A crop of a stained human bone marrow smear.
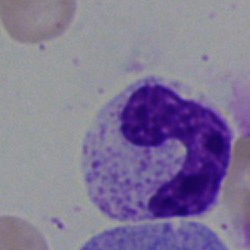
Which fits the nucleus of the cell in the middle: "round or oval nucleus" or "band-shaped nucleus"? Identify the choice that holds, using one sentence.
Within this cell, the nucleus runs as one curved band without separate lobes.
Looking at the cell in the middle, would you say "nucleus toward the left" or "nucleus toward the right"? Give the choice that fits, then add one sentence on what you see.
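Nucleus toward the right. The nucleus lies along the right side of the cell.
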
